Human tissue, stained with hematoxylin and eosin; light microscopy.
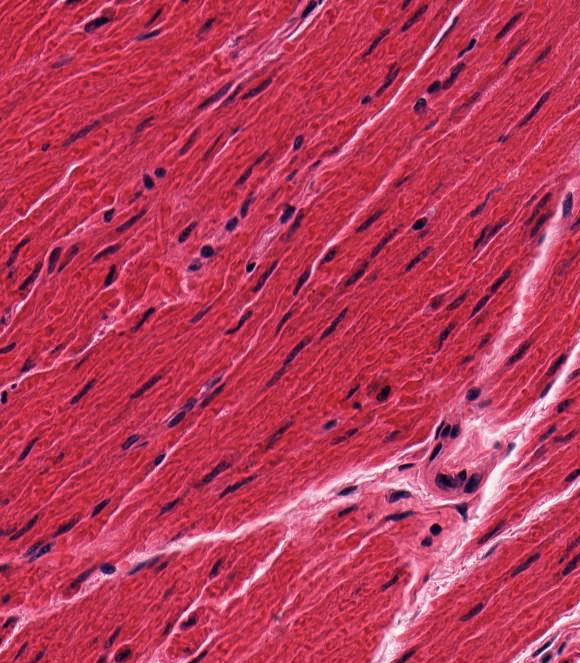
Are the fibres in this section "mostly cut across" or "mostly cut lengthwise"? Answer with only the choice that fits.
Mostly cut lengthwise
